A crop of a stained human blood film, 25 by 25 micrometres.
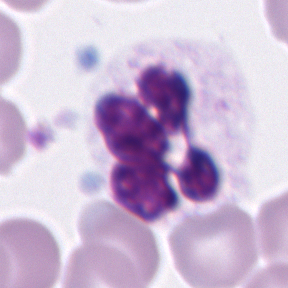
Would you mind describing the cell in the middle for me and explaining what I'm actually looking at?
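A faint, soft edge bounds the round outline of this cell. No nucleoli are visible in its nucleus. The pale pinkish-lilac cytoplasm holds fine pink-violet granules. Answer: segmented neutrophil.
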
